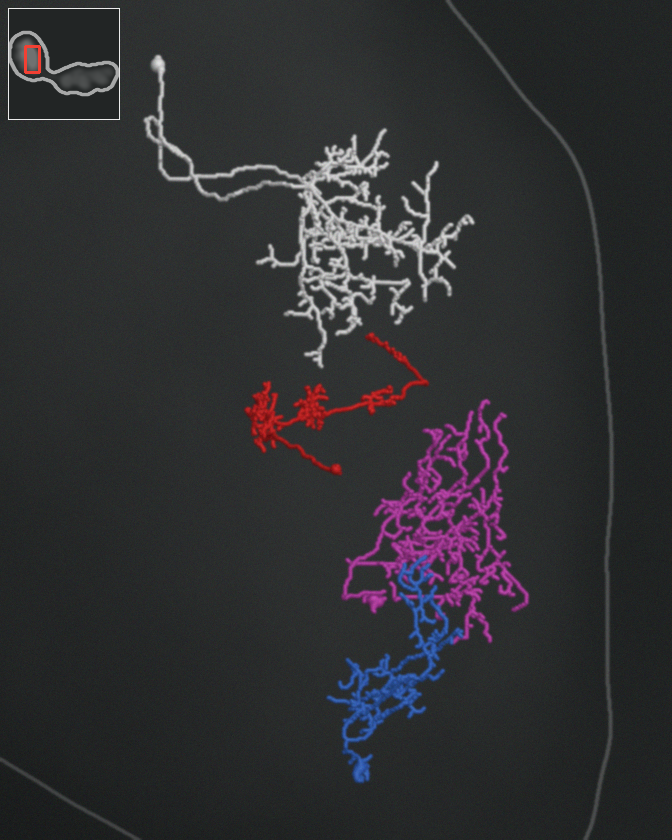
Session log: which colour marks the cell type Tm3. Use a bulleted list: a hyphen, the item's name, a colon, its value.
- colour: red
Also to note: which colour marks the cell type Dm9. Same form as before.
- colour: blue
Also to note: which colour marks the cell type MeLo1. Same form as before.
- colour: white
